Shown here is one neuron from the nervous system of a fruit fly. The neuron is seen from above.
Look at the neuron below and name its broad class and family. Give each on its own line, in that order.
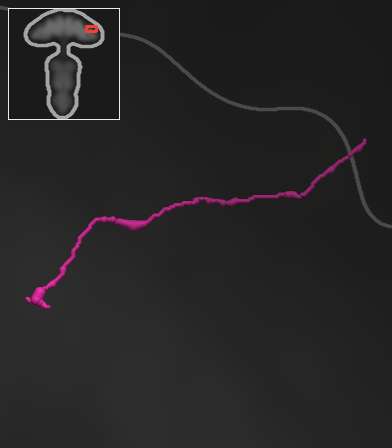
photoreceptor or other optic-lobe sensory neuron
class visual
